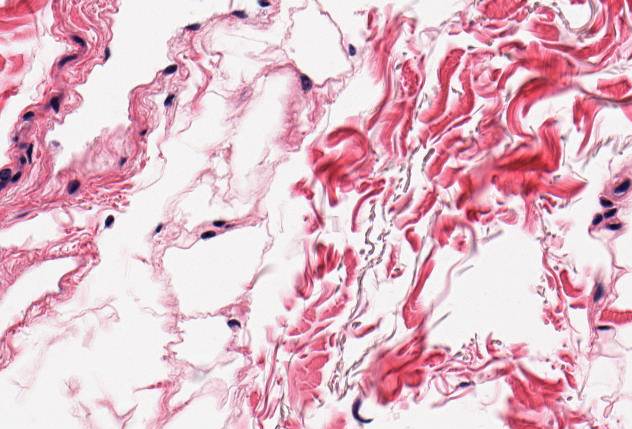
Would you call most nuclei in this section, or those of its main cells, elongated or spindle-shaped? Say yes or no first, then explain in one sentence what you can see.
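Yes. The few nuclei present are dark, elongated and spindle-shaped, scattered singly among the fibres.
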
